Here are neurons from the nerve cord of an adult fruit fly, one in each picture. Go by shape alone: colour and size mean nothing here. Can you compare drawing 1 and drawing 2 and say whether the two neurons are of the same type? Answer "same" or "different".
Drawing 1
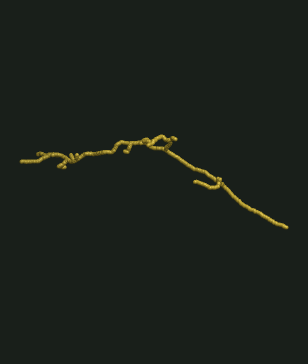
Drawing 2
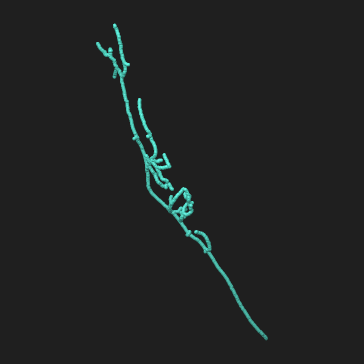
different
